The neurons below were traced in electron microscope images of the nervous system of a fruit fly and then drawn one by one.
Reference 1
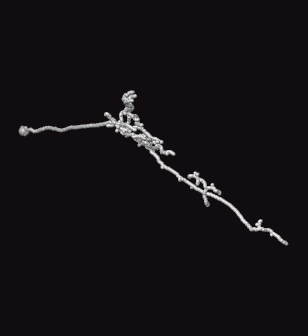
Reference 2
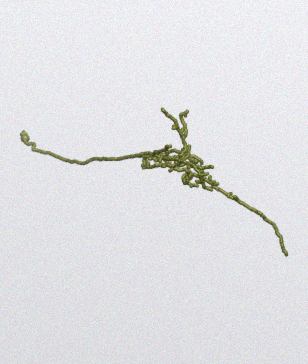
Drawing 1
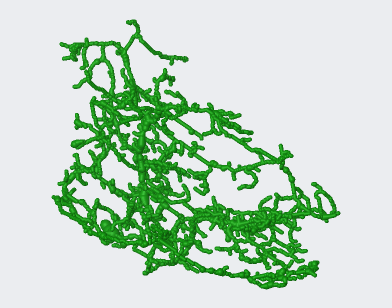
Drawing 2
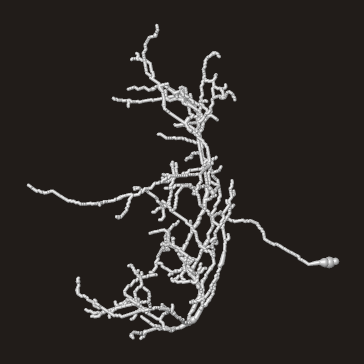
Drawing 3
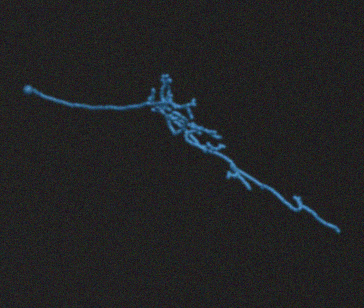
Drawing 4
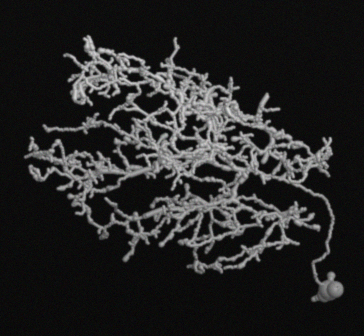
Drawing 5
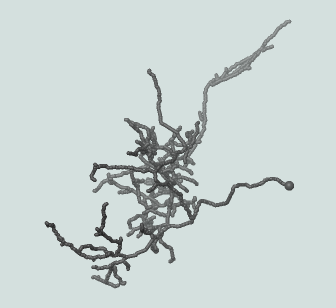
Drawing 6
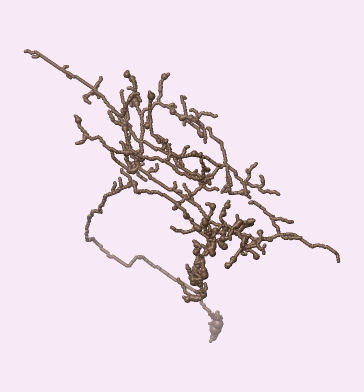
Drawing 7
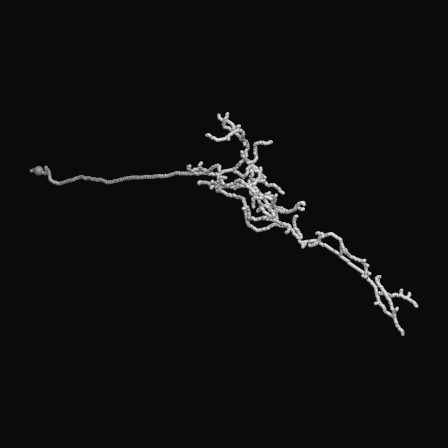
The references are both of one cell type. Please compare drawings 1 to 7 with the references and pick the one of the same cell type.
7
